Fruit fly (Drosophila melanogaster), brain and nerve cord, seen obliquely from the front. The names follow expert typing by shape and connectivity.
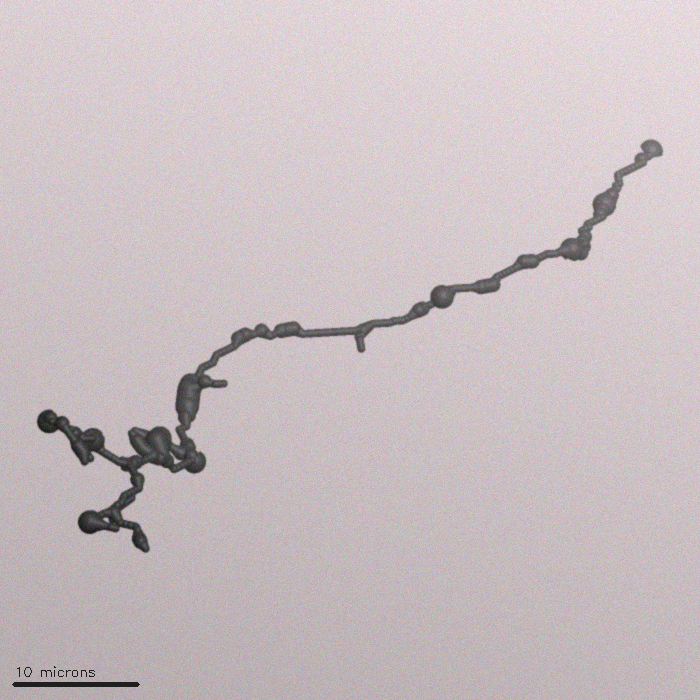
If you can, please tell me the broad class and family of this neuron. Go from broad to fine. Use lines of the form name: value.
broad class: sensory neuron entering the nerve cord
family: class mechanosensory tactile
